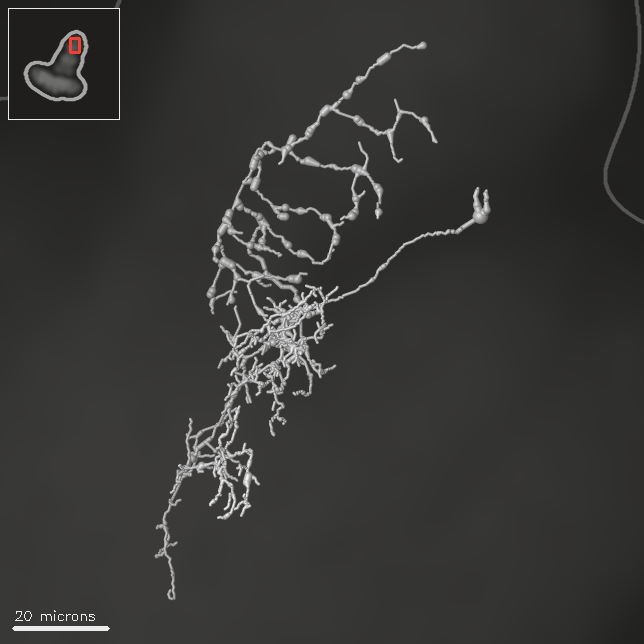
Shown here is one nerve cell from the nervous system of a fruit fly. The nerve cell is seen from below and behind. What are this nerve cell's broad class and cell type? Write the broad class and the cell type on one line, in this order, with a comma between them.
nerve-cord intrinsic neuron, INXXX400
